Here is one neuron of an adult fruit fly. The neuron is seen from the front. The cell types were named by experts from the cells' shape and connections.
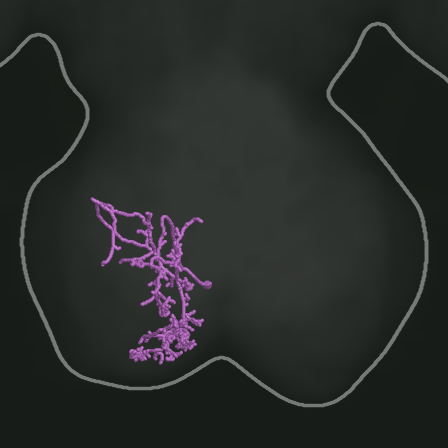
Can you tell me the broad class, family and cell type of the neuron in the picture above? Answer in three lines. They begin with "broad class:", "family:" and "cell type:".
broad class: nerve-cord intrinsic neuron
family: hemilineage 03A
cell type: IN03A091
